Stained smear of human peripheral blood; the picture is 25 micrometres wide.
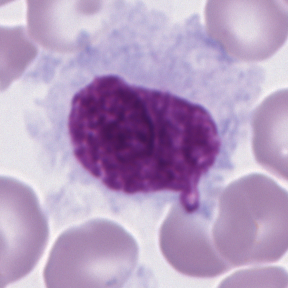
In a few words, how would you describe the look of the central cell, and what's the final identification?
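Look first at the cytoplasm: there is plenty of it, making a wide zone around the nucleus. Its texture is fine and mottled, with faint purplish specks. Now follow the nucleus: a fold or groove crosses it roughly from top to bottom, and a small rounded knob juts out from its lower right edge. The nucleus measures about 14 by 11 micrometres. This is a hairy cell.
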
